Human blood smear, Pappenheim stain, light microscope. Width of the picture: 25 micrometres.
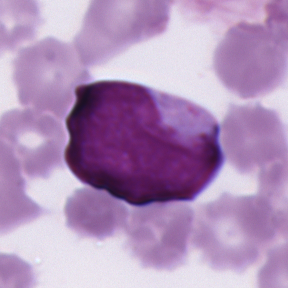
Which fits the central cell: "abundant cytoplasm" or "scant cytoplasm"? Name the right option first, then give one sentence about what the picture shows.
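Scant cytoplasm. The cytoplasm forms a narrow crescent seen mainly at the upper right of the cell.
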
